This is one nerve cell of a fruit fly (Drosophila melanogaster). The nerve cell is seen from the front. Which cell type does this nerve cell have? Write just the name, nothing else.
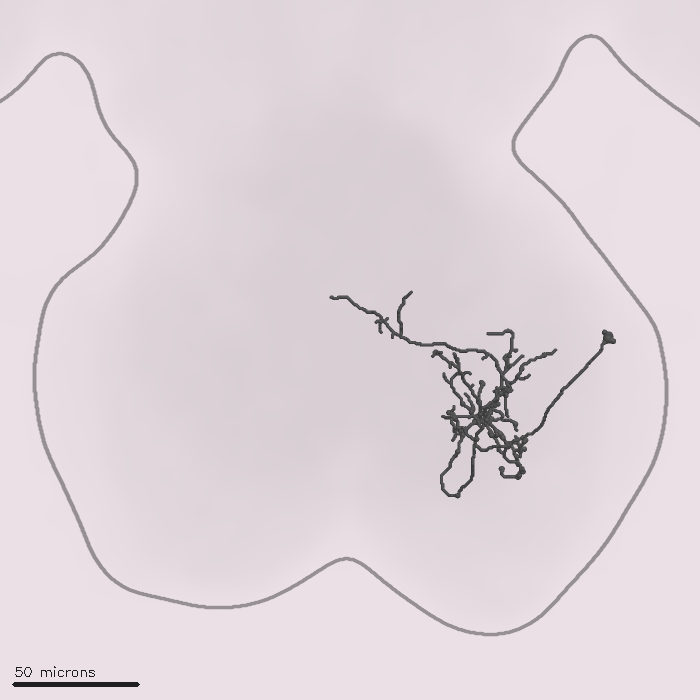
IN09A076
